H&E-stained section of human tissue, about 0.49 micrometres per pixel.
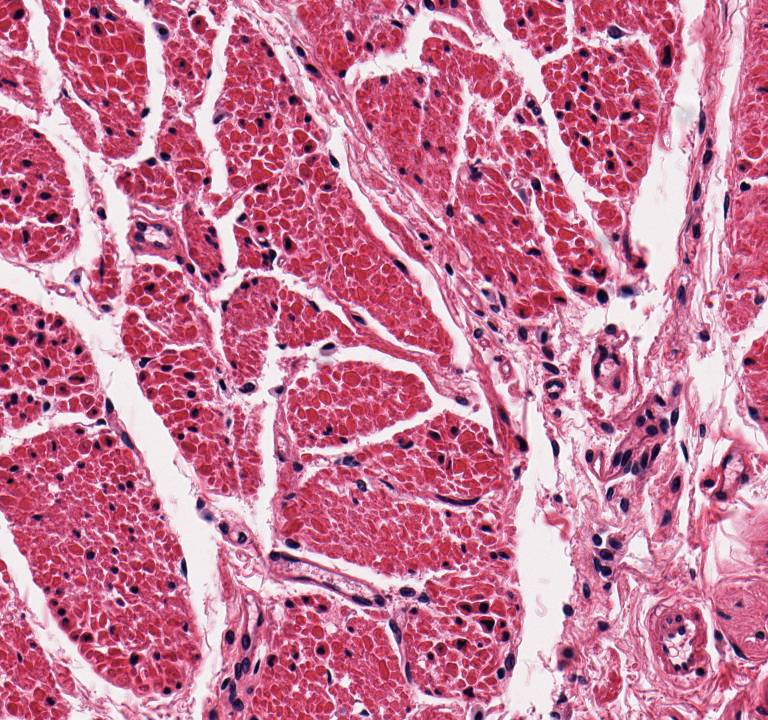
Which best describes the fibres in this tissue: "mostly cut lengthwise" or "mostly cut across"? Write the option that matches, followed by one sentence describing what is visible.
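Mostly cut across. In most bundles the fibres are cut across, appearing as small closely packed polygonal profiles.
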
